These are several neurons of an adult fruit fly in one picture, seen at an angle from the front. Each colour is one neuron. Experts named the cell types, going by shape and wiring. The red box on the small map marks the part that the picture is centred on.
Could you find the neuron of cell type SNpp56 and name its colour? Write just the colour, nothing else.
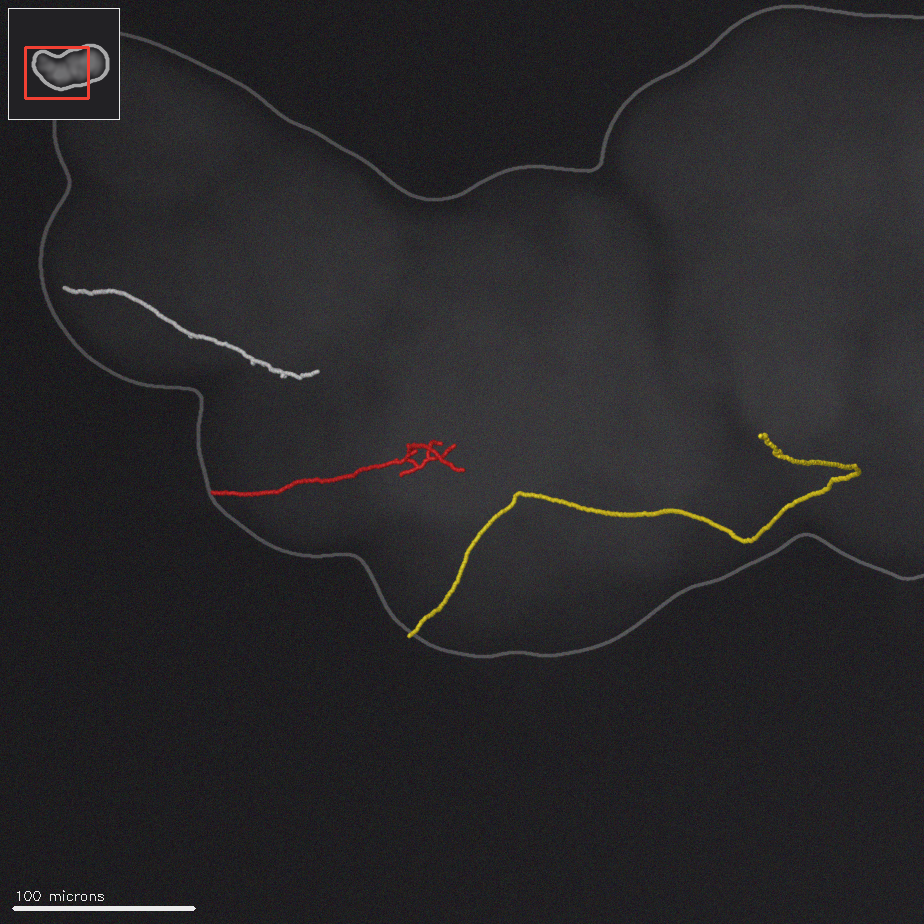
red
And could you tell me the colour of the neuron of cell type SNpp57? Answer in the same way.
white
